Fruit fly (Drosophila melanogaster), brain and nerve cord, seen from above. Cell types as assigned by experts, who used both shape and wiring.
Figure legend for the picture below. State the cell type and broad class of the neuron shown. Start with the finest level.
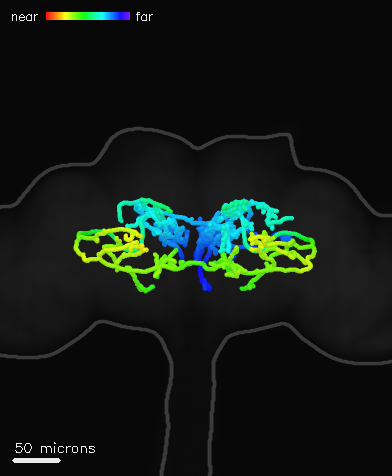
FLA016; central-brain intrinsic neuron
